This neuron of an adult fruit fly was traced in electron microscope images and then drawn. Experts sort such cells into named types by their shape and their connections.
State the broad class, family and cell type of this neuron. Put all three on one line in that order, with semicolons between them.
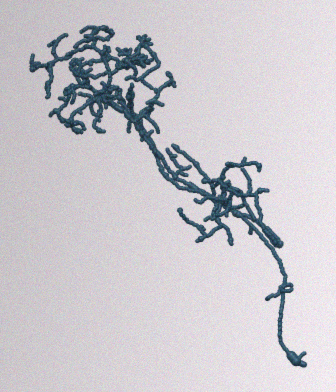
central-brain intrinsic neuron; hemilineage LHd1; LHAD3f1_b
